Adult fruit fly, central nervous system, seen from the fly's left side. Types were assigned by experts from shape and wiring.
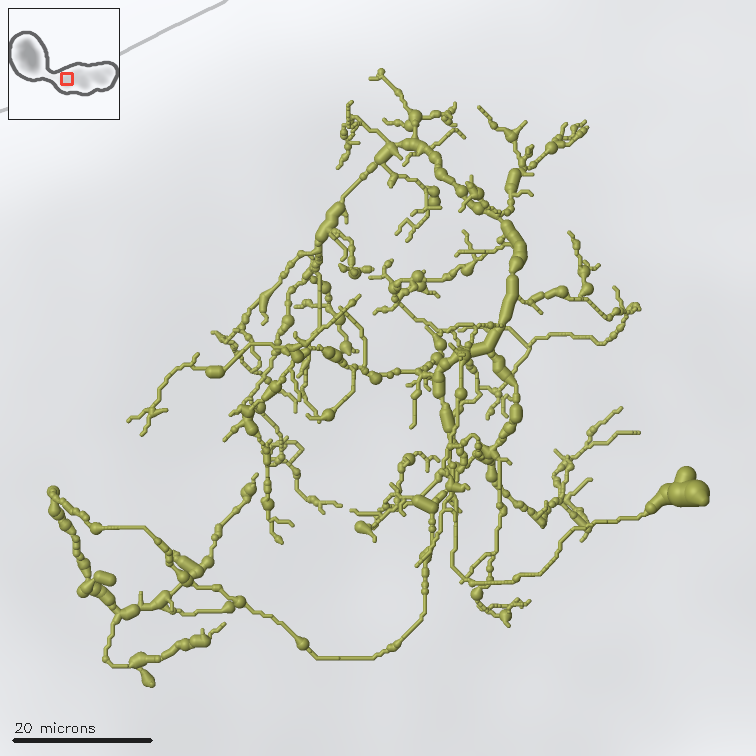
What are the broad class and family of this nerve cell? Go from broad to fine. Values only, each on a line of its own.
nerve-cord intrinsic neuron
hemilineage 20A.22A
